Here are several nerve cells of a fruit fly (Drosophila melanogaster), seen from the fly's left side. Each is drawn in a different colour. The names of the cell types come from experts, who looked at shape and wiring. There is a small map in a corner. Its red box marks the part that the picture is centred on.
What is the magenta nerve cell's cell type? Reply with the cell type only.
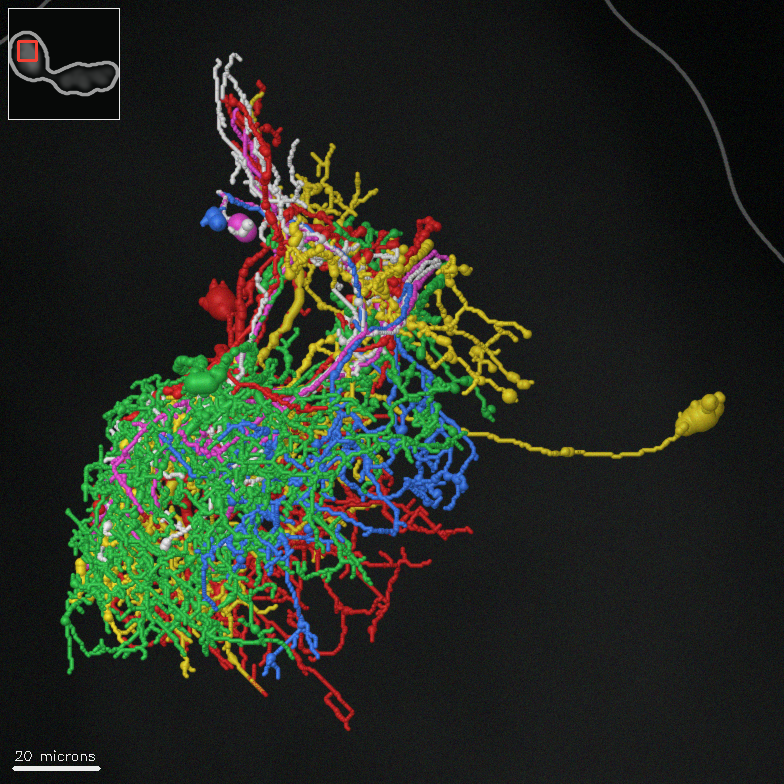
AVLP050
